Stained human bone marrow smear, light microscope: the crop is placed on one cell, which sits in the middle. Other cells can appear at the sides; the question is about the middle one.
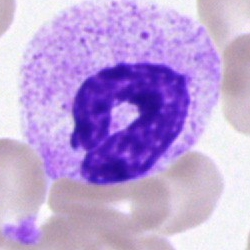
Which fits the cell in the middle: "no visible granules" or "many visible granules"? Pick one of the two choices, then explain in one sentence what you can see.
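Many visible granules. Fine purple granules are scattered throughout the cytoplasm.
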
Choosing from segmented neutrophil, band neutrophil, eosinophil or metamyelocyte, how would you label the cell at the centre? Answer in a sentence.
At the middle of the frame sits a segmented neutrophil.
